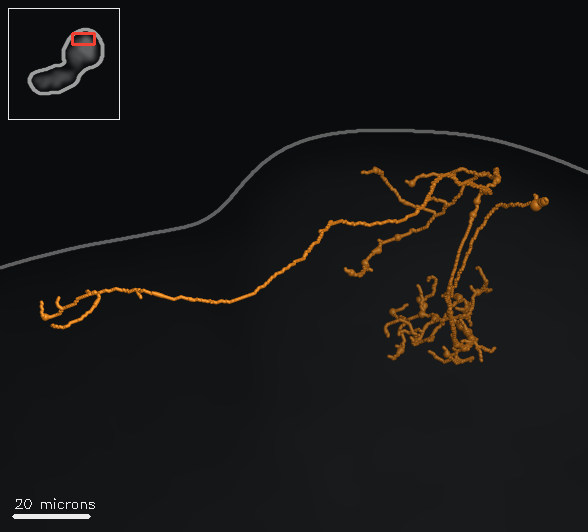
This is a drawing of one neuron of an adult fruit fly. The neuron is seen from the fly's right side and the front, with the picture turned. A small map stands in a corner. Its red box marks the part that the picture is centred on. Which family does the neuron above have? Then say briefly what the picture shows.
Its family is hemilineage LHd1. It is a central-brain intrinsic neuron. Its cell body lies on the right of the picture. From left to right in the picture it spans about 140 microns.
